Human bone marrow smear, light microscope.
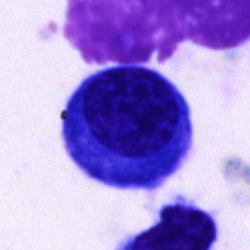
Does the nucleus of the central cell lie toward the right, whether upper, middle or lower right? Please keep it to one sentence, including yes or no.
Yes, the nucleus is found toward the right, whether upper, middle or lower.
